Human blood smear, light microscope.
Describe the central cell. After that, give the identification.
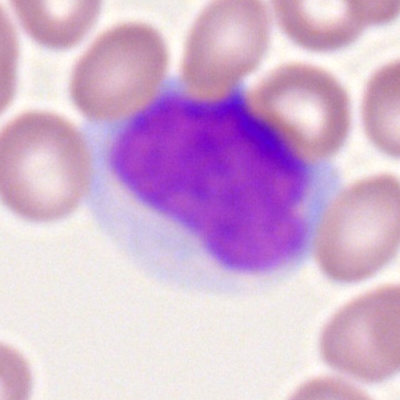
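The nucleus fills most of the cell and lies toward its upper right. Its chromatin is mottled, with lighter and darker purple patches. The cytoplasm is pale greyish-blue, and its rim is widest on the lower-left side of the cell. This cell is a monocyte.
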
